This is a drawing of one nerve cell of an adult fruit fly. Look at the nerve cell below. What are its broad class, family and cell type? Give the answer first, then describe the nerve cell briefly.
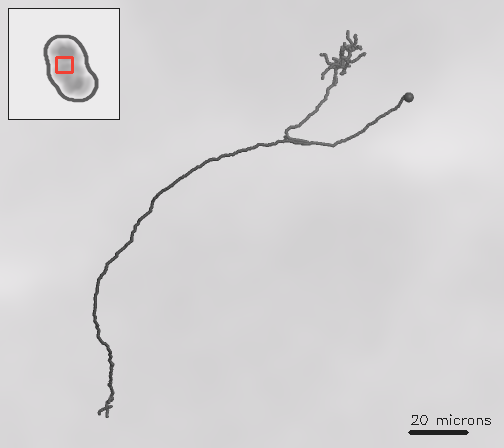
Its broad class is visual projection neuron. The family is LC. The cell type is LC30. The cell body is at the upper right of the picture. From top to bottom in the picture it spans about 140 microns.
